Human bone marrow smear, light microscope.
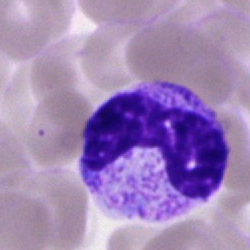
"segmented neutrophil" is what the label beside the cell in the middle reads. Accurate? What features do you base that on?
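That's a band neutrophil rather than a segmented neutrophil. The nucleus is one thick curved band, like a horseshoe, opening downward.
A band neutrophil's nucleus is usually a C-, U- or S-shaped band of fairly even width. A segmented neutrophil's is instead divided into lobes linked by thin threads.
This single thick band fits the first, not the second.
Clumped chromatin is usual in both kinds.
So the dark purple, coarsely clumped chromatin here suits either. Otherwise the outline is round and smooth, no nucleoli show, and pale lilac cytoplasm without vacuoles fills the lower centre inside the curve.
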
